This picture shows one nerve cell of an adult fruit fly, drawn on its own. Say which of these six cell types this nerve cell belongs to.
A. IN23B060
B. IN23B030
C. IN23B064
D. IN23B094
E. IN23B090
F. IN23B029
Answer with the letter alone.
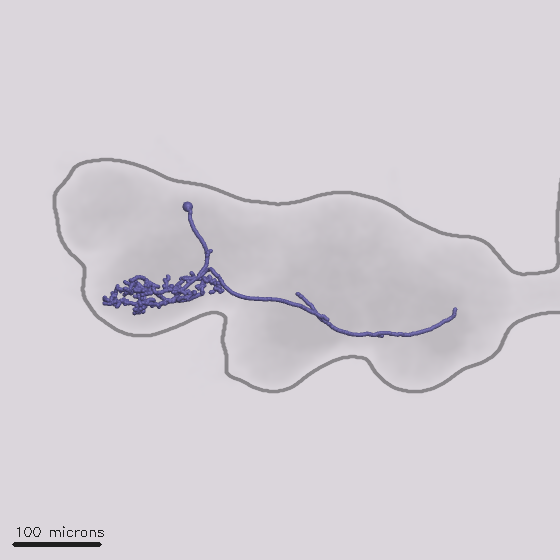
E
